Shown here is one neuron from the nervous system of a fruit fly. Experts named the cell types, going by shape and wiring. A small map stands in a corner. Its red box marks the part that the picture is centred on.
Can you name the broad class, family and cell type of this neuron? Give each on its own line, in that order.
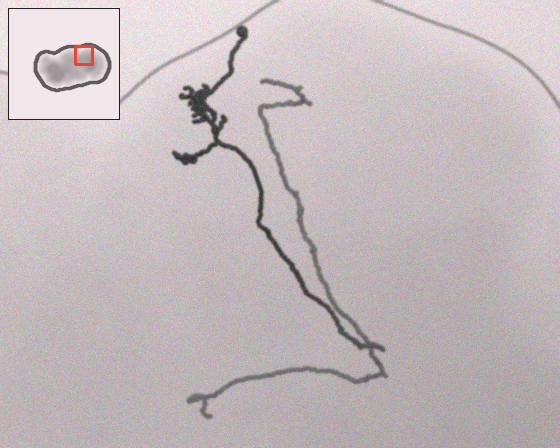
central-brain intrinsic neuron
class Kenyon Cell
KCab-s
